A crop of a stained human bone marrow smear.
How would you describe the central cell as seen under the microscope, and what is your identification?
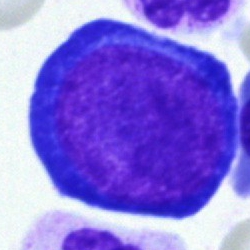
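First, the chromatin: fine and evenly spread through the nucleus. Second, the cytoplasm, which forms a narrow, deep blue rim around the nucleus. Third, its shade: paler next to the nucleus than at the cell edge. The cell is a proerythroblast.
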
